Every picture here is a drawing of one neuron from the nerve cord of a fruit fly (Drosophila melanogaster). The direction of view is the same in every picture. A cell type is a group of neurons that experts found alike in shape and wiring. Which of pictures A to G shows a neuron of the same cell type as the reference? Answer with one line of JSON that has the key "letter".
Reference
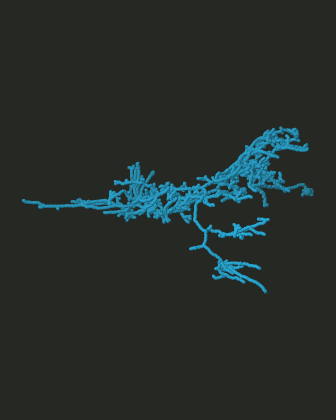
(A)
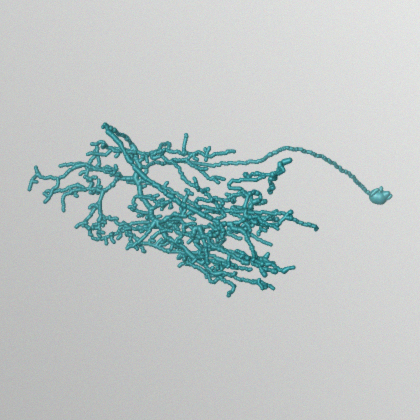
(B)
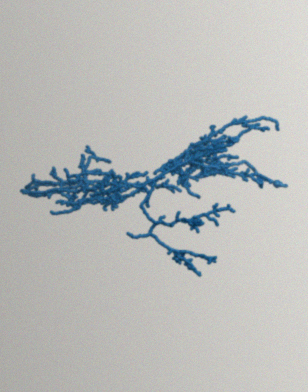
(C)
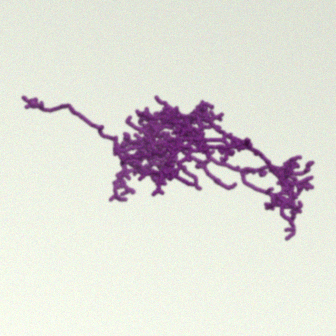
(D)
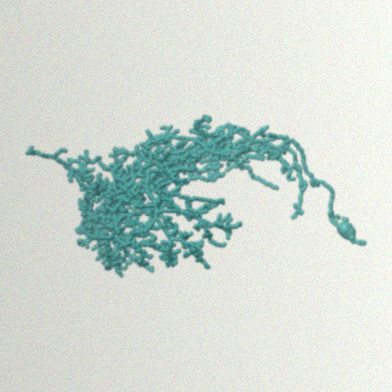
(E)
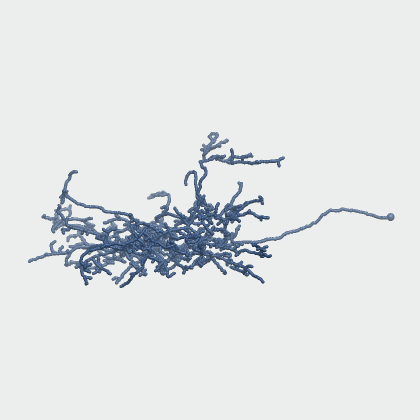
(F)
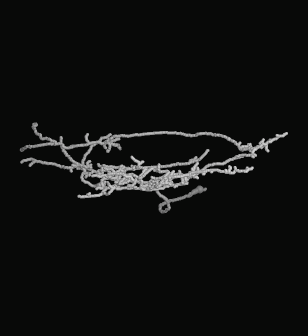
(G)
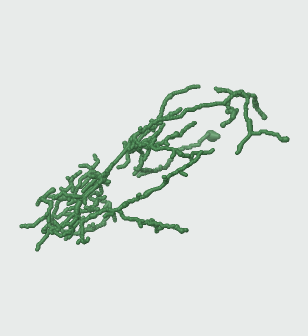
{"letter": "B"}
